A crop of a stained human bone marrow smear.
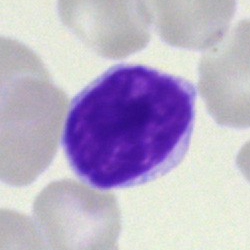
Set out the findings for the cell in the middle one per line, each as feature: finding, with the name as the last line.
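Size: nucleus fills almost the whole cell
Chromatin: deep purple with scattered small paler patches
Cytoplasm: thin rim, widest at the lower right
Tint: pale lilac-blue cytoplasm
Cell type: lymphocyte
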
